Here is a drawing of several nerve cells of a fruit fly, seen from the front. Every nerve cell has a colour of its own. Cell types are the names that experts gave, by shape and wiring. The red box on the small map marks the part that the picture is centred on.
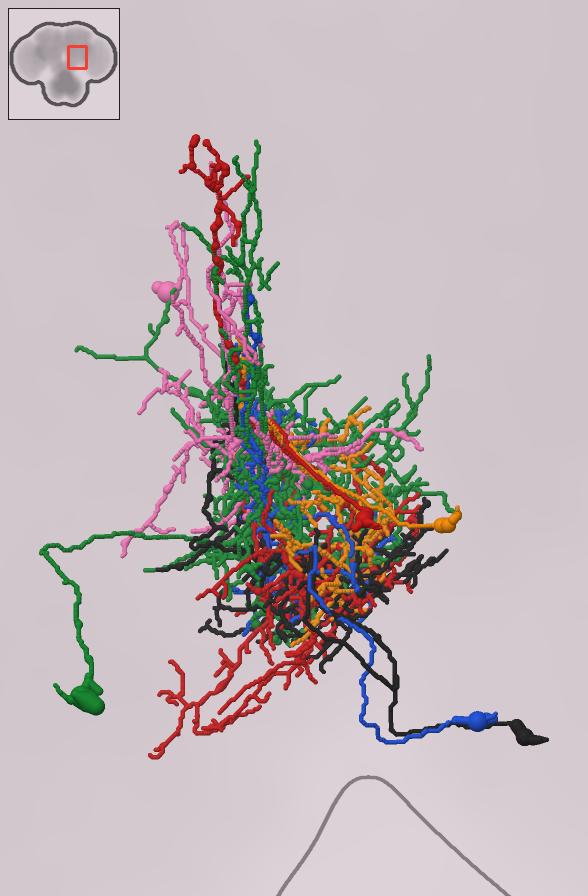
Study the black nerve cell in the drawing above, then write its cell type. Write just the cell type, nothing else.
WED056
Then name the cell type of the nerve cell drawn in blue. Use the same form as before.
WED057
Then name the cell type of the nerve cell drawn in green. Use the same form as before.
WED070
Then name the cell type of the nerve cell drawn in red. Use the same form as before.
WED031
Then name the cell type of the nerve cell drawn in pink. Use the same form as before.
CB1339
